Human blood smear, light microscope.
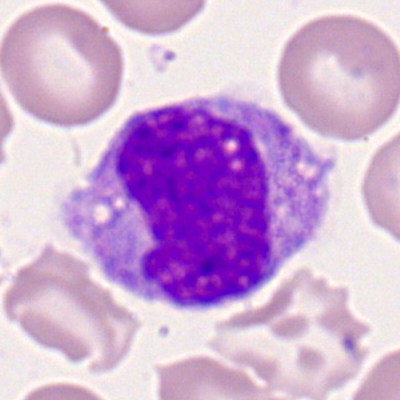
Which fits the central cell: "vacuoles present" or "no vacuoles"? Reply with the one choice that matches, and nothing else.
Vacuoles present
